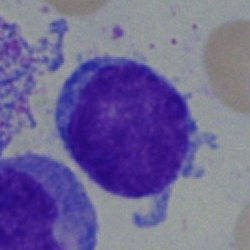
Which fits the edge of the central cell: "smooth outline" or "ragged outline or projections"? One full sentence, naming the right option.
The border of the cell is ragged or frayed, or shows projections, blebs or tags.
